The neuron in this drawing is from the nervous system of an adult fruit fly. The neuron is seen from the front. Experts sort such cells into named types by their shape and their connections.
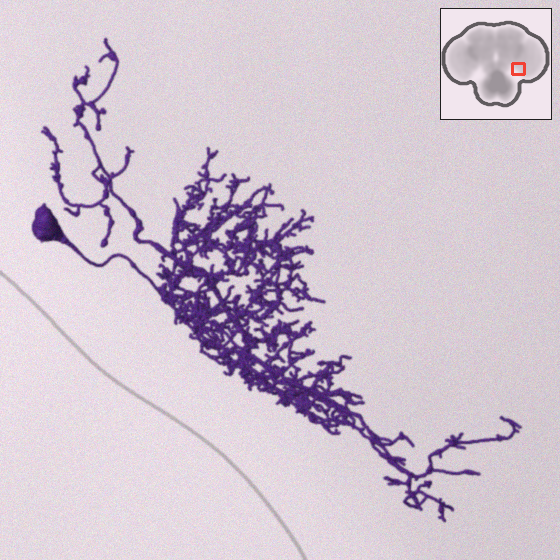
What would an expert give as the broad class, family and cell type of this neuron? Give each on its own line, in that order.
optic-lobe intrinsic neuron
Y
Y11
